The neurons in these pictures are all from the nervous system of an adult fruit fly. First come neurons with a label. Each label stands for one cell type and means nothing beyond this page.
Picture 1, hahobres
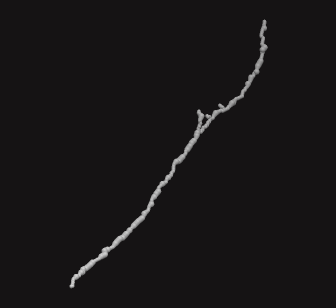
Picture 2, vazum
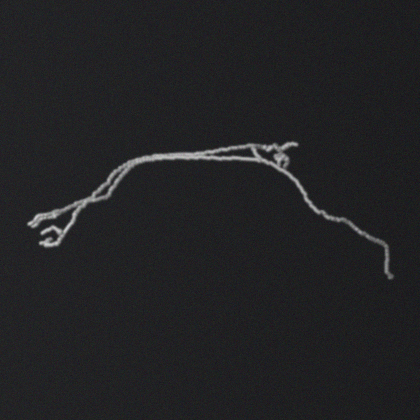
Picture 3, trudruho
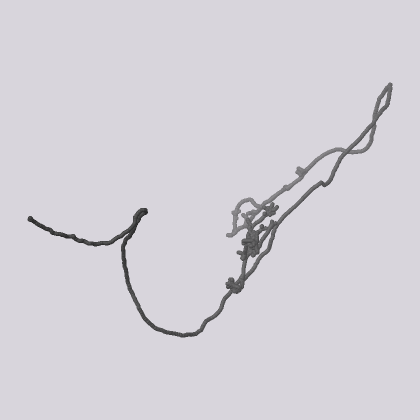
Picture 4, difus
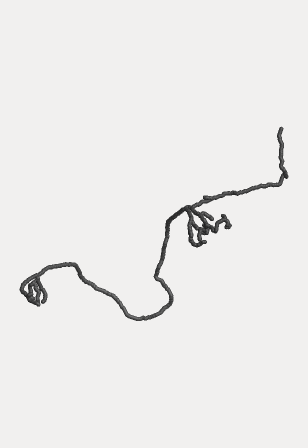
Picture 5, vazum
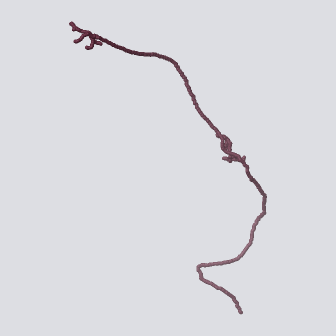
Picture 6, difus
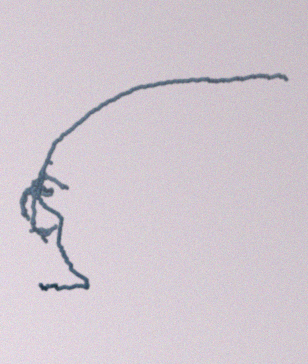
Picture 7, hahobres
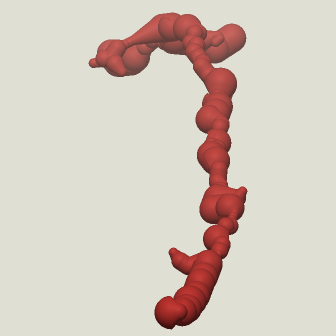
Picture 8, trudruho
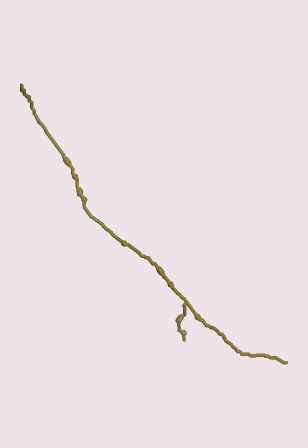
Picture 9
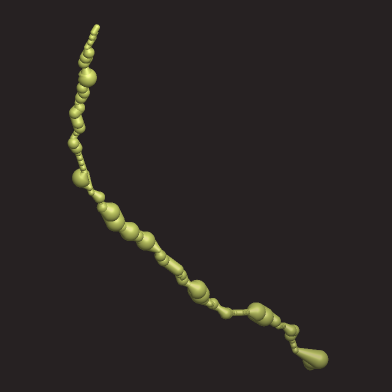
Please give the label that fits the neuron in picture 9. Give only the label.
hahobres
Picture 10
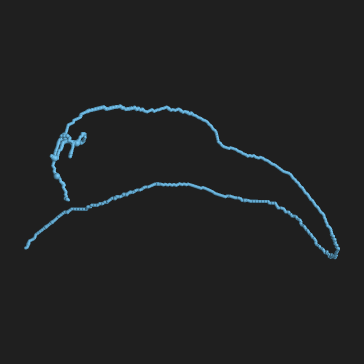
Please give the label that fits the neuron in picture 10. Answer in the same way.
difus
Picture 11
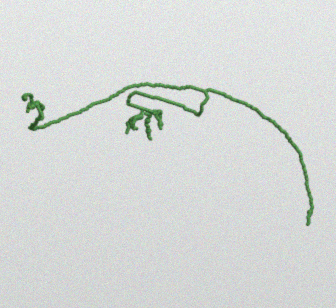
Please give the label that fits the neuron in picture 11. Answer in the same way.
vazum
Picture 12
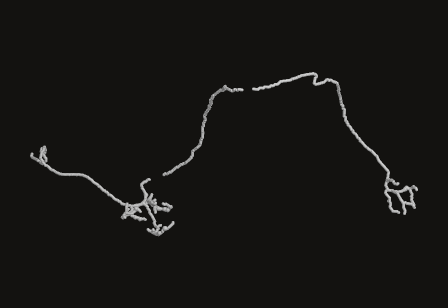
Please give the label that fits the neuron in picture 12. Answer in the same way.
difus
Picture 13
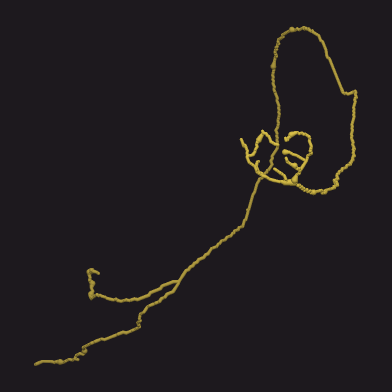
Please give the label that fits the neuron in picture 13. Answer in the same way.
difus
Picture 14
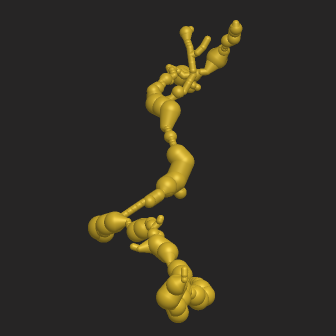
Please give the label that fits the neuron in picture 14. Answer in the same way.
hahobres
